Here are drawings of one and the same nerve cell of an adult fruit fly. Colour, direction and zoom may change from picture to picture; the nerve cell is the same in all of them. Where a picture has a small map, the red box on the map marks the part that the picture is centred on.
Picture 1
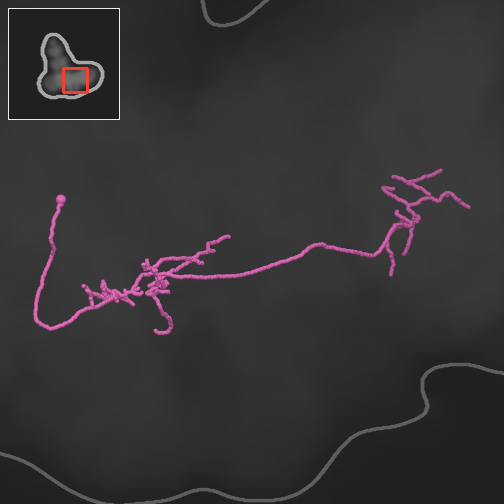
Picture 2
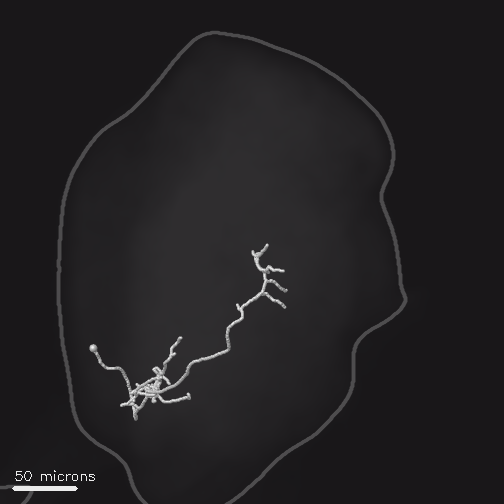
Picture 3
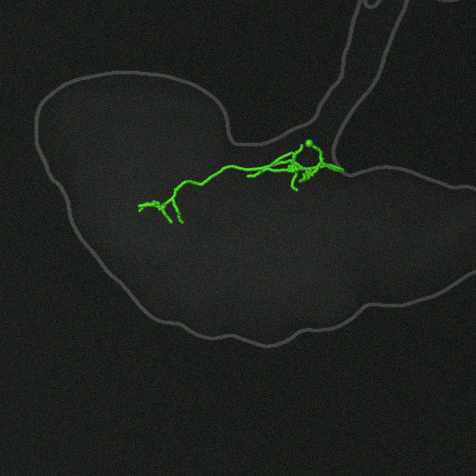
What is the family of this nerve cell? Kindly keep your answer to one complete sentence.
Regarding family, this nerve cell is hemilineage LB19.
